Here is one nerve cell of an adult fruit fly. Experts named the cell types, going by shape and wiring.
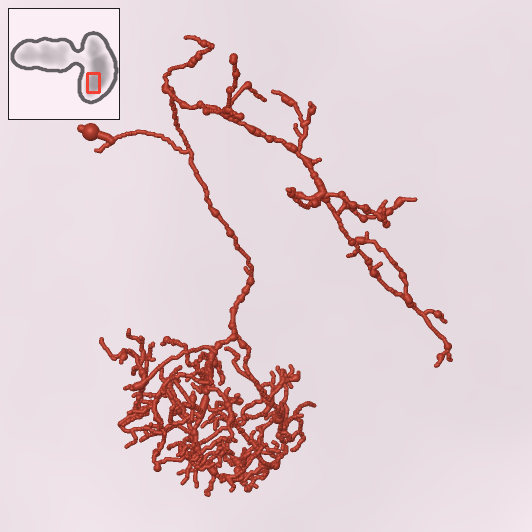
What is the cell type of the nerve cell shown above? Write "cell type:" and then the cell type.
cell type: LC39b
